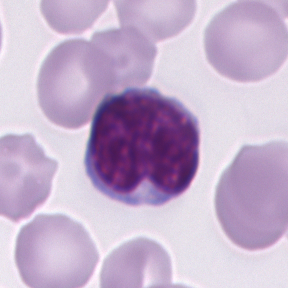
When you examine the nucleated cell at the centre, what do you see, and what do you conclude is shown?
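Let me see, the outline is roughly round. There's a notch in the lower edge of the nucleus, and from it a faint groove seems to run upward through the nucleus. The chromatin looks dark purple and coarsely clumped. It is a typical lymphocyte.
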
